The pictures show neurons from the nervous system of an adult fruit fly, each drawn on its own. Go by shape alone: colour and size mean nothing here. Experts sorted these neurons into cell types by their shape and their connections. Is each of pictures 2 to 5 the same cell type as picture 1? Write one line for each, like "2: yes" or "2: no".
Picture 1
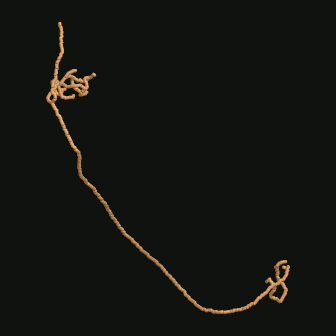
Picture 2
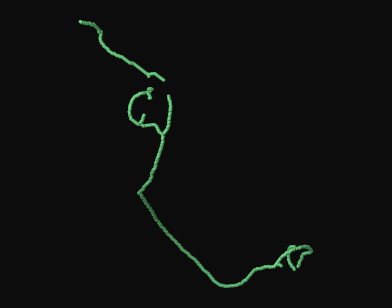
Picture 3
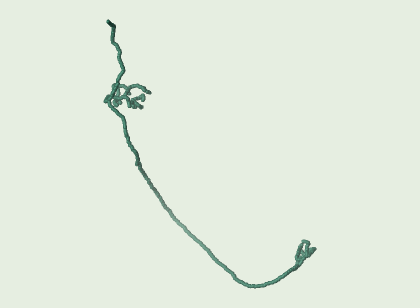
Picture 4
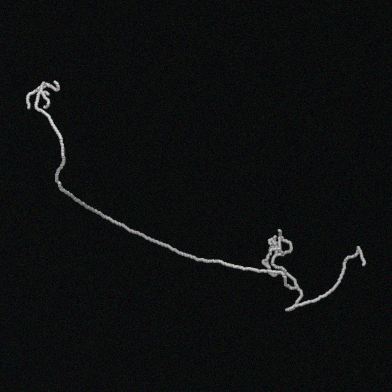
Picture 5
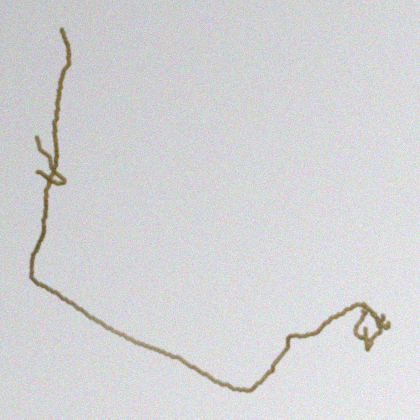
2: no
3: yes
4: yes
5: no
